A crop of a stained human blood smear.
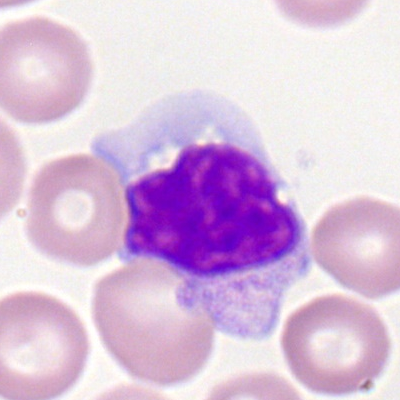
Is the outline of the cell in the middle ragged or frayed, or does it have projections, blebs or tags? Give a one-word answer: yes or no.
Yes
